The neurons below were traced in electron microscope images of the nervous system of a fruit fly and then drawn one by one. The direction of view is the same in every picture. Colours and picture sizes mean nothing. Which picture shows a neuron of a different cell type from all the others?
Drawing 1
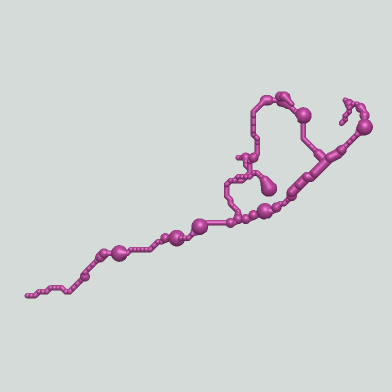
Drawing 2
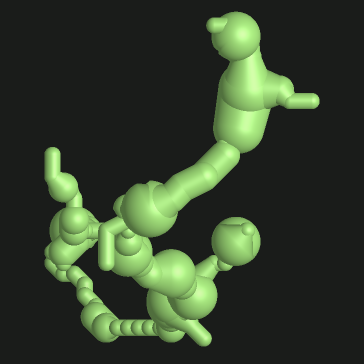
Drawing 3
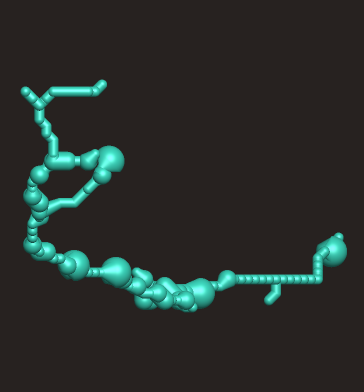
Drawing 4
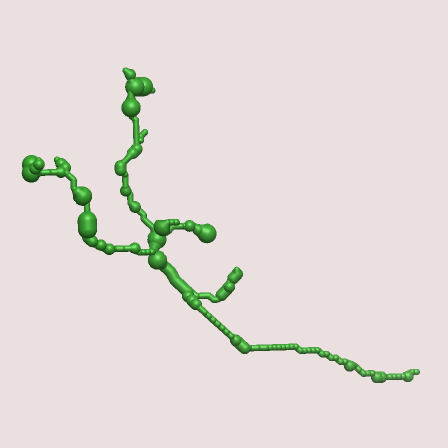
Drawing 3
